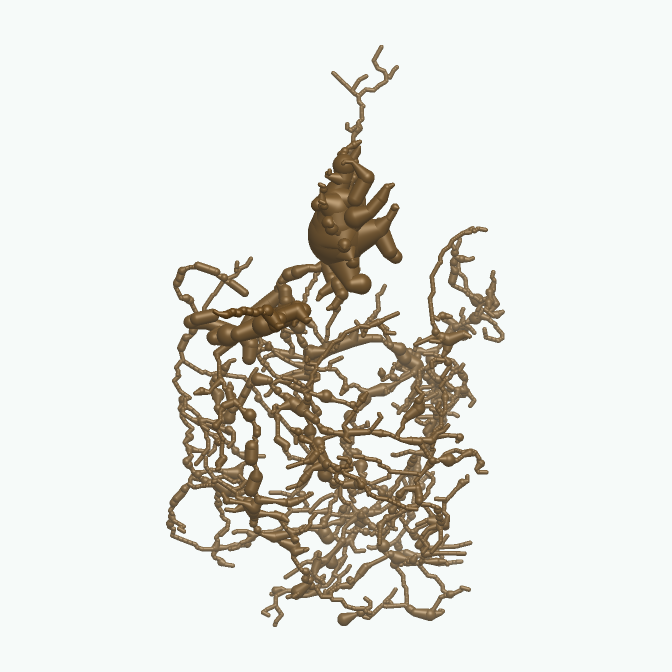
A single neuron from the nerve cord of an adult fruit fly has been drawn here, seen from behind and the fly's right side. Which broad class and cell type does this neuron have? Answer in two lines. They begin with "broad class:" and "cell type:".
broad class: nerve-cord intrinsic neuron
cell type: INXXX343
